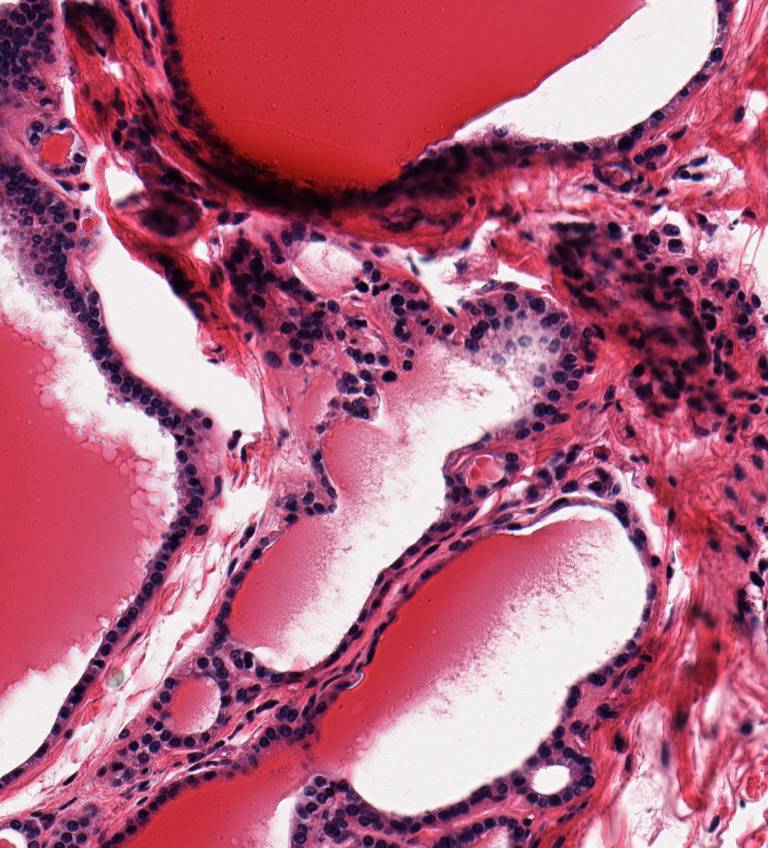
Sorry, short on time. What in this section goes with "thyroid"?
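In this thyroid section, a thin layer of low cuboidal to flattened cells with dark round nuclei lines the spaces.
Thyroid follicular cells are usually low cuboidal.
The low cuboidal cells fit that; the flattened ones depart from it. Their cytoplasm is scant, so their nuclei sit close together in a dark row. Notice, too, narrow bands of pink fibrous connective tissue separating the spaces from one another. At the upper right, a dense cluster of dark nuclei lies in the stroma.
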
